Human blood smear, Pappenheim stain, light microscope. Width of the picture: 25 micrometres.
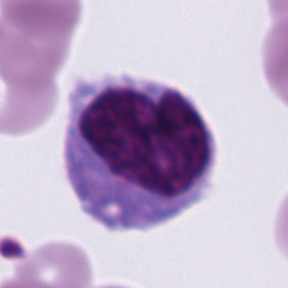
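Monocyte here, the one in the middle, about 14 micrometres across. Its nucleus, roughly 12 by 9 micrometres, lies toward the upper right and has a shallow notch in its upper margin. You'll see the chromatin is dark purple and mottled in coarse strands rather than smooth. The widest band of cytoplasm runs along the lower left, and a single small clear vacuole sits in the lower cytoplasm.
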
